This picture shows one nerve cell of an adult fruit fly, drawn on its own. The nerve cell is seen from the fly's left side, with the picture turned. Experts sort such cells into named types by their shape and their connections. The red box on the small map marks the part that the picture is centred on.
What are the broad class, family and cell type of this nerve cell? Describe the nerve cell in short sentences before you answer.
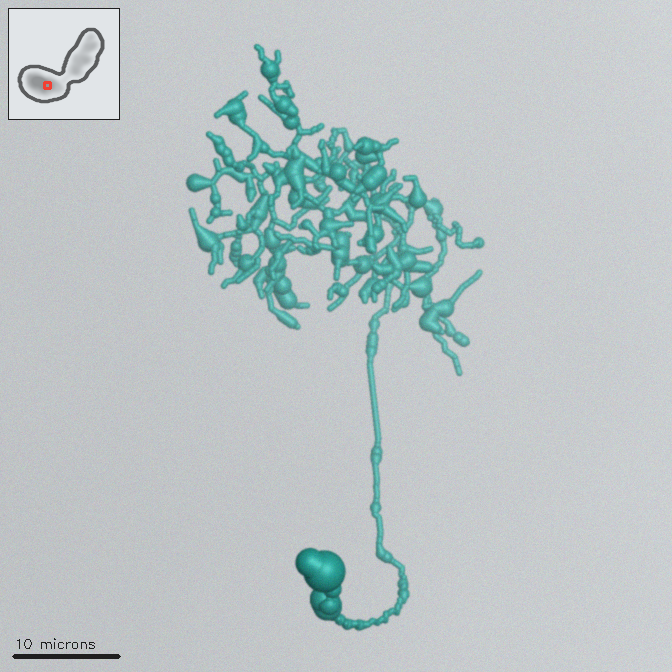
The cell body is at the bottom of the picture. From top to bottom in the picture it spans about 55 microns. Dozens of branch ends can be seen. It is an optic-lobe intrinsic neuron. The family is Dm. The cell type is Dm12.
